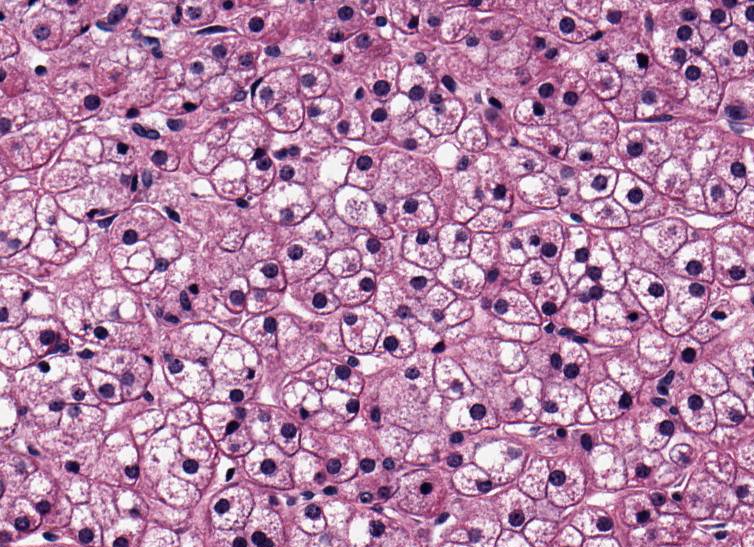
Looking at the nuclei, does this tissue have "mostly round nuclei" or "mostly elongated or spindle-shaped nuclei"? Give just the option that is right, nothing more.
Mostly round nuclei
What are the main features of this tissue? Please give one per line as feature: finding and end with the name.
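Arrangement: polygonal cells in solid sheets and small nests filling the field
Lumens: none; no glands formed
Cell borders: sharp, distinct pink membranes
Cytoplasm: pale, finely vacuolated, clear to foamy rather than solidly pink
Nuclei: fairly uniform in size and shape
Name: adrenal gland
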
